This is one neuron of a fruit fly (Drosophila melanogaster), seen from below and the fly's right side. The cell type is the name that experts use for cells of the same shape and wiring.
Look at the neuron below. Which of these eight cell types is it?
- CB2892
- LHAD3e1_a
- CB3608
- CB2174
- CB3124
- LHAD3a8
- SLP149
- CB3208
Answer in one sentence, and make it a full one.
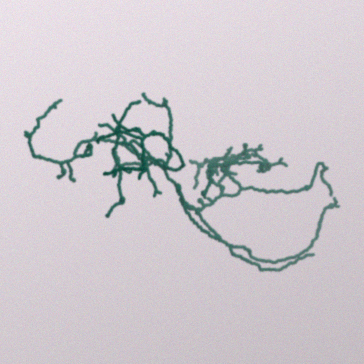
Among cell types, the one for this neuron is CB2892.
